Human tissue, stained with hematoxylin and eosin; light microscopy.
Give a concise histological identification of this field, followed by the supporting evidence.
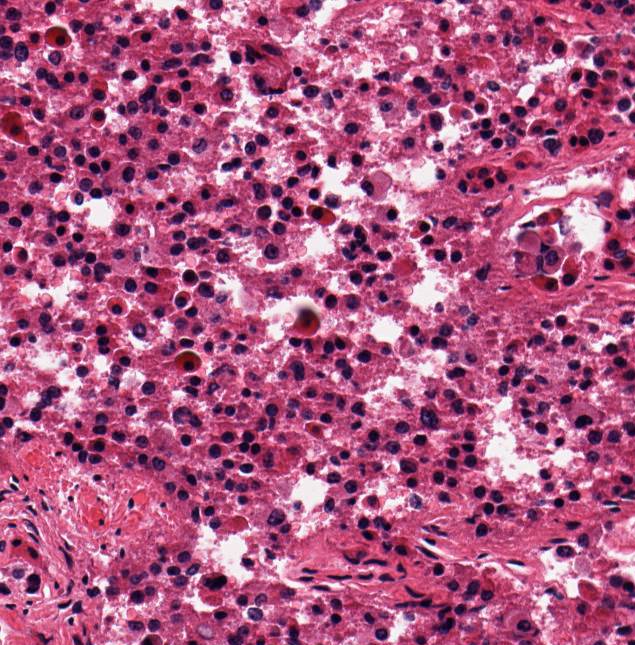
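I'd say pars distalis of the pituitary: round cells form a diffuse sheet across most of the field. Most of them have a dark round nucleus set to one side of pink cytoplasm.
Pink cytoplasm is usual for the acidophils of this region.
Some scattered cells hold a round, deep red-pink globule, and small irregular clear spaces are dotted through the sheet.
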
